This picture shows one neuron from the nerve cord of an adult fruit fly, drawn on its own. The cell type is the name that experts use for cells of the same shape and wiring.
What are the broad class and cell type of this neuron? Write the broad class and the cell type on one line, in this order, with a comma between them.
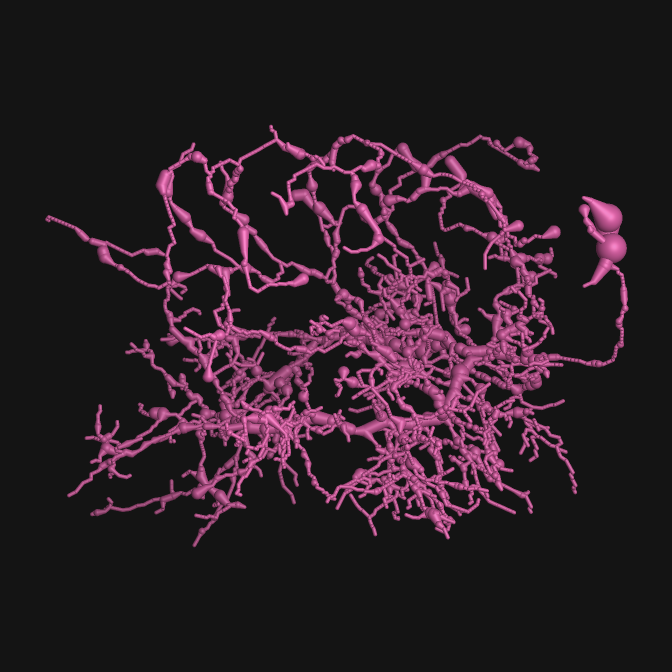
nerve-cord intrinsic neuron, INXXX246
